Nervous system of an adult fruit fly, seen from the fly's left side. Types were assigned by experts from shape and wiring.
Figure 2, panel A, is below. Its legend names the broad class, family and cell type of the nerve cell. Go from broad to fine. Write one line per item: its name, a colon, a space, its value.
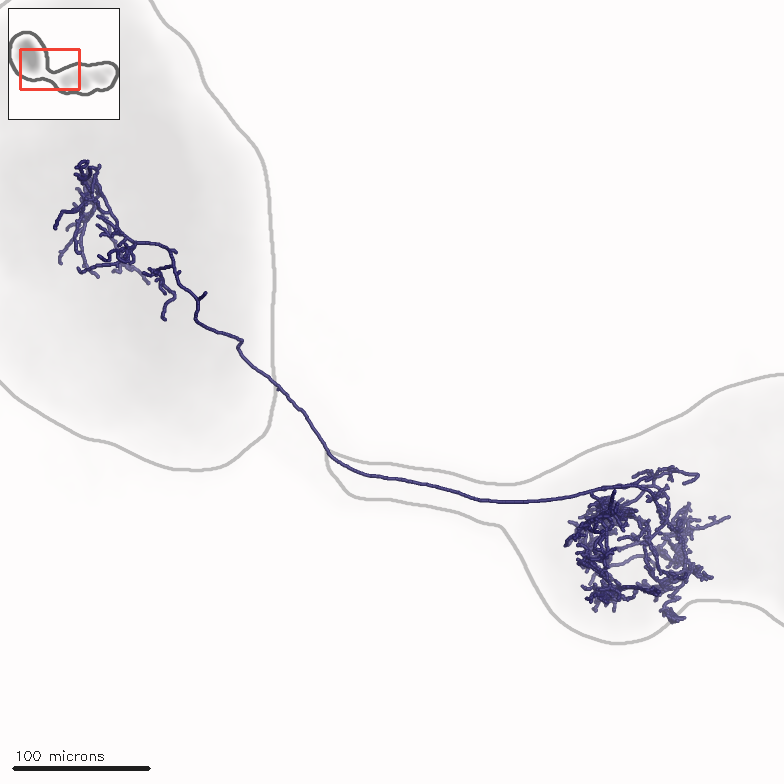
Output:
broad class: ascending neuron
family: hemilineage 06B
cell type: AN06B004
